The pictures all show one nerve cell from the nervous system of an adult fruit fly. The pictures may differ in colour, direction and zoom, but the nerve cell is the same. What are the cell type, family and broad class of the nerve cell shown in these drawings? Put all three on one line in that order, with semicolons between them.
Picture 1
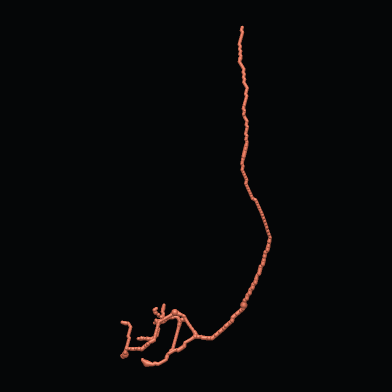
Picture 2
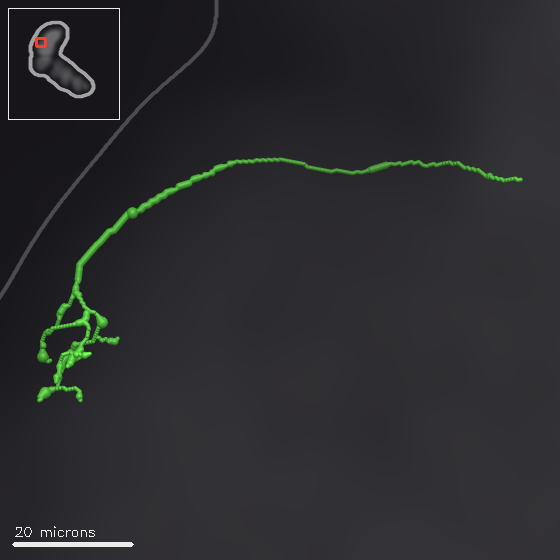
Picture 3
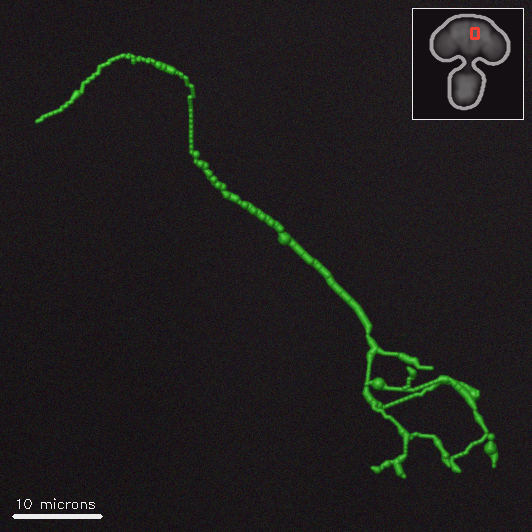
ORN_VA3; class olfactory; sensory neuron entering the brain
